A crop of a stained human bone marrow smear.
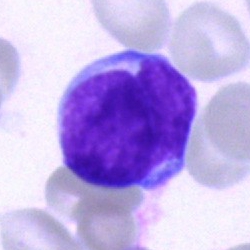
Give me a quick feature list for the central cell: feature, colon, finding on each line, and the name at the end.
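Outline: roughly round; trace it slowly with your eye
Nucleus: fills most of the cell
Upper edge: a small notch in the nucleus there
Chromatin: deep purple, with a mottled texture
Name: blast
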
